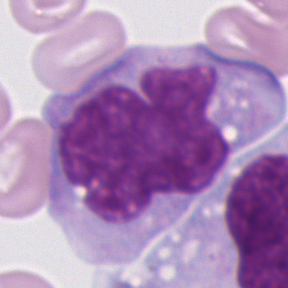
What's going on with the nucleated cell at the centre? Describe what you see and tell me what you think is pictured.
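Rather than round, the outline is irregular, with angular, flattened borders. Notches and folds give the irregular nucleus a lobed contour. A few small clear vacuoles are scattered in the cytoplasm, without coarse dark granules. This is a monocyte.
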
